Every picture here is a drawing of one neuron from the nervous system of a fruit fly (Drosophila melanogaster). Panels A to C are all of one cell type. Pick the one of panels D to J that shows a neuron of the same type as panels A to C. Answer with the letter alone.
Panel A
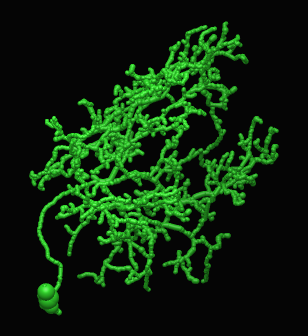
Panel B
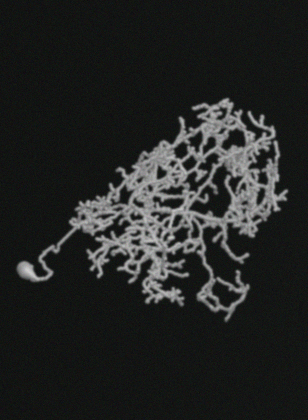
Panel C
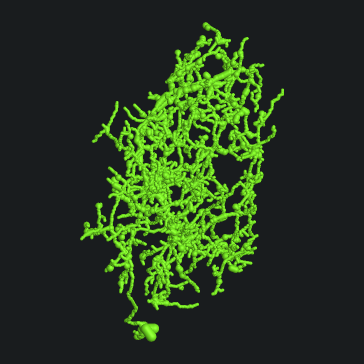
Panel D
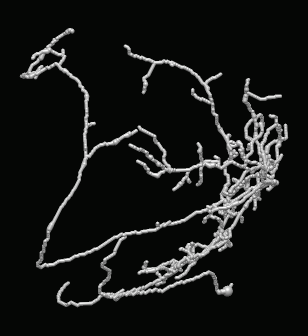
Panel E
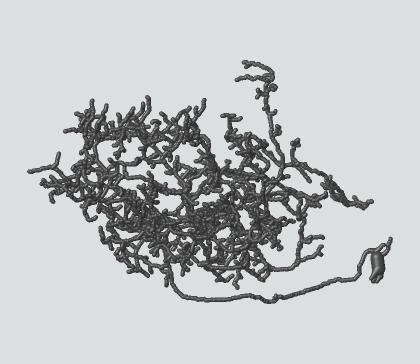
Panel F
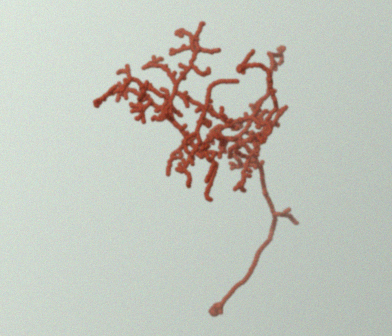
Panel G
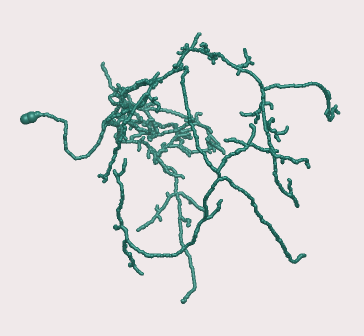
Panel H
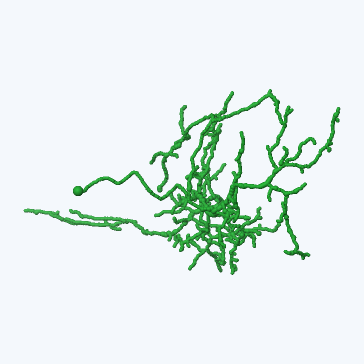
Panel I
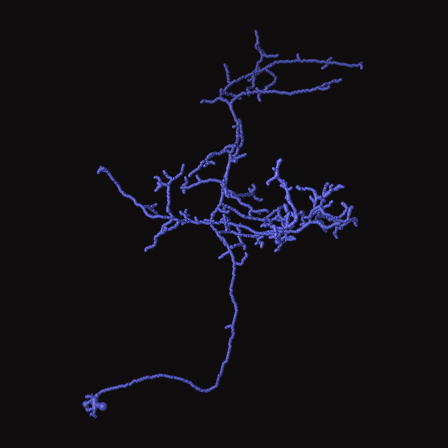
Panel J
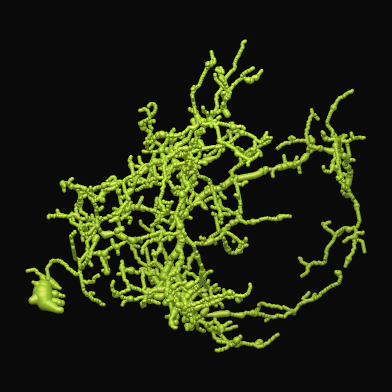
E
